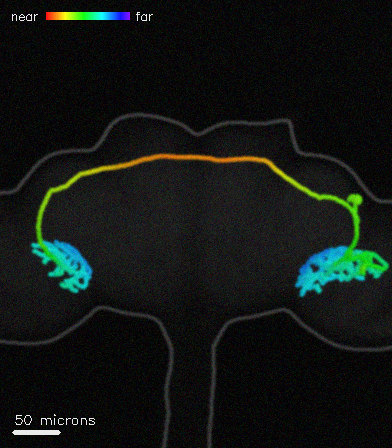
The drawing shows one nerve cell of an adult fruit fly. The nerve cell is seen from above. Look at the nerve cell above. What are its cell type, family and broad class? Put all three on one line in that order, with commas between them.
LT54, LT, optic-lobe intrinsic neuron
